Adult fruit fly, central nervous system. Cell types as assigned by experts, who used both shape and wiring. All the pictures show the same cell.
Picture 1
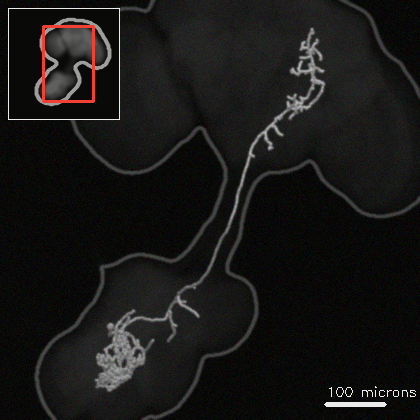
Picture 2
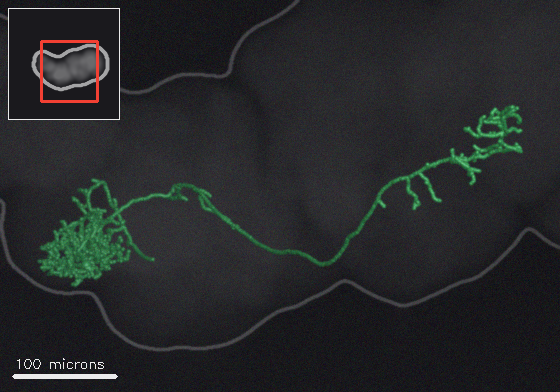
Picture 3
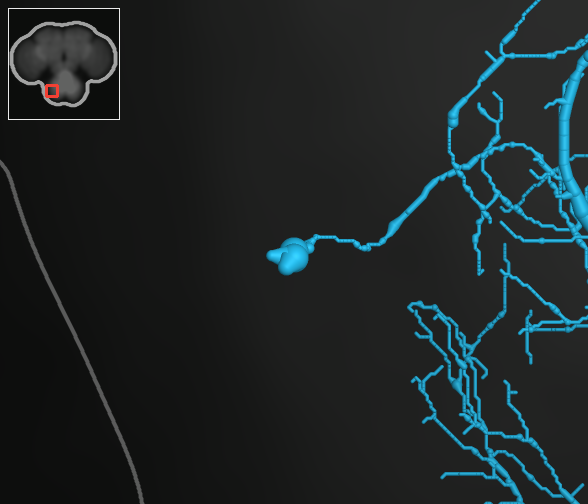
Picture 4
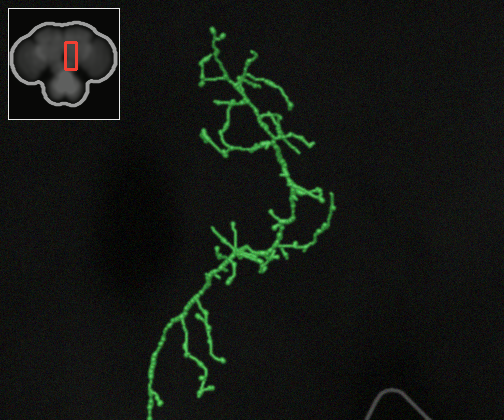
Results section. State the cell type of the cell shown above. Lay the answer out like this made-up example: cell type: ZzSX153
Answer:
cell type: AN08B026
